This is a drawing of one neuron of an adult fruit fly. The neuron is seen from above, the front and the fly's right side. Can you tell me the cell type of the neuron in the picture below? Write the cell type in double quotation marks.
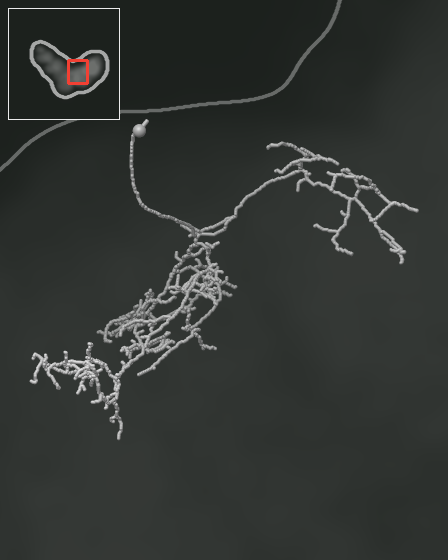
"CL160"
